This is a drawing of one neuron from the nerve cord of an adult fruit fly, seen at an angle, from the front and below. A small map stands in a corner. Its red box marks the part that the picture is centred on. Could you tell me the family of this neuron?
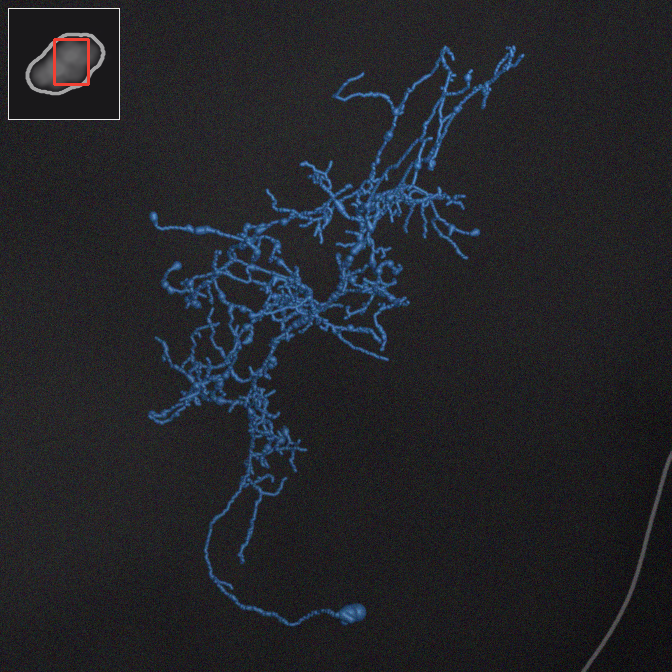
hemilineage 05B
